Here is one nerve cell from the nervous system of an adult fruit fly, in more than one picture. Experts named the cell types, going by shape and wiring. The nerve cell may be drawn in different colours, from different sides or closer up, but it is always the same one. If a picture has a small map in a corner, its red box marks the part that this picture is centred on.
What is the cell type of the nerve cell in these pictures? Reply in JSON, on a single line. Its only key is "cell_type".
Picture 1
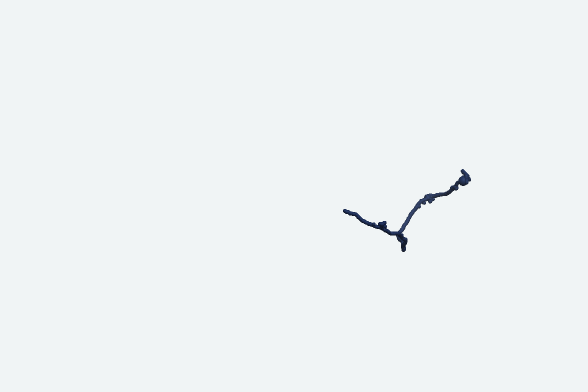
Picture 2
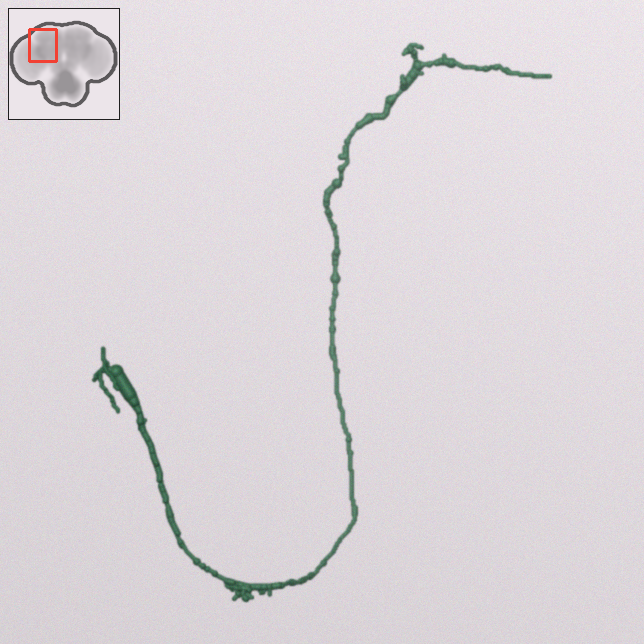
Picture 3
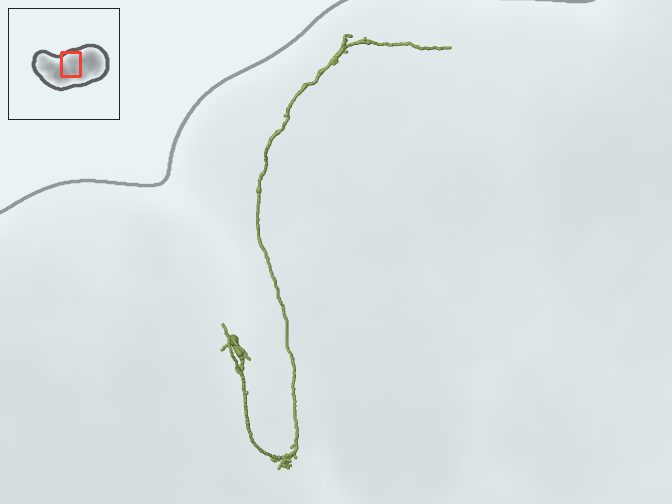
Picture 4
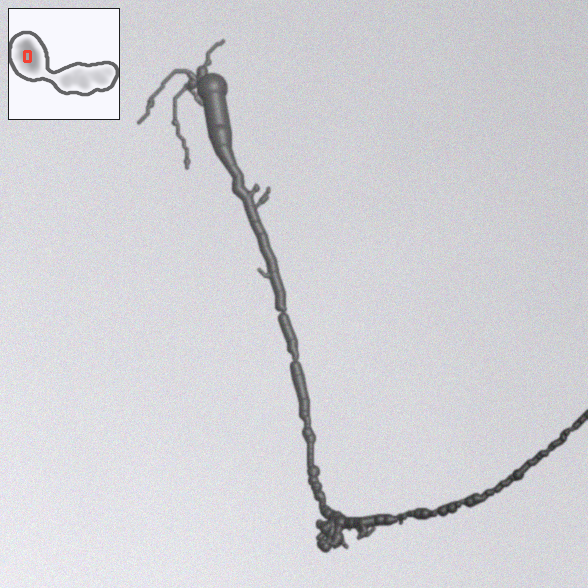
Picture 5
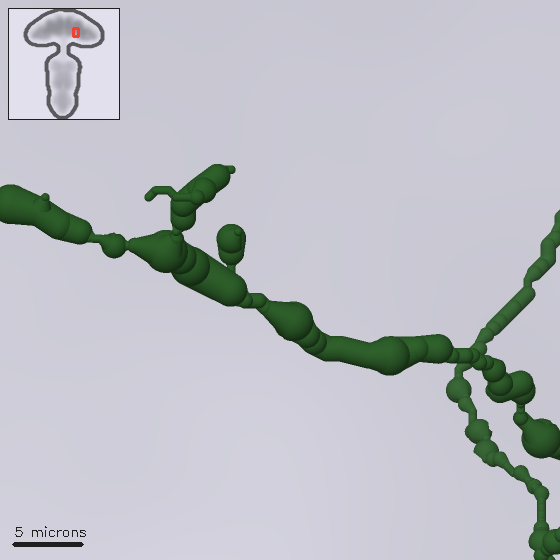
{"cell_type": "s-LNv"}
